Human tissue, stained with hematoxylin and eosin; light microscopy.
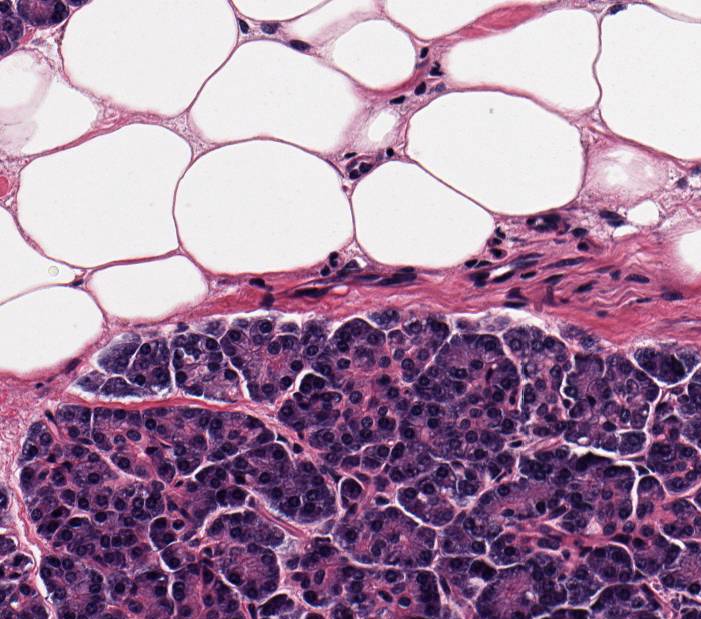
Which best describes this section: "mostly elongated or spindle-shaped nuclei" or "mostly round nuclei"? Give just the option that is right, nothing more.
Mostly round nuclei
